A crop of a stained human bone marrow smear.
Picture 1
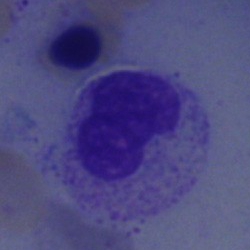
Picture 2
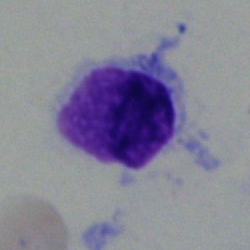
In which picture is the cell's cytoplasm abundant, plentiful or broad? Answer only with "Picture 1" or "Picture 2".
Picture 1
